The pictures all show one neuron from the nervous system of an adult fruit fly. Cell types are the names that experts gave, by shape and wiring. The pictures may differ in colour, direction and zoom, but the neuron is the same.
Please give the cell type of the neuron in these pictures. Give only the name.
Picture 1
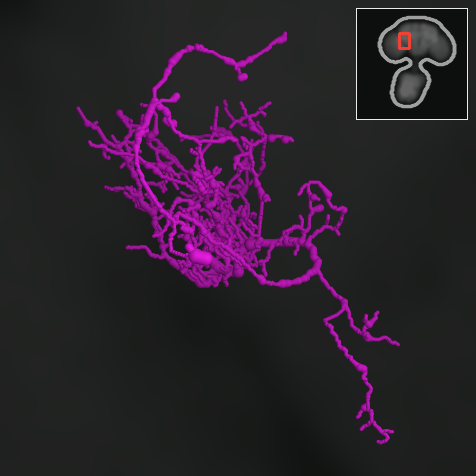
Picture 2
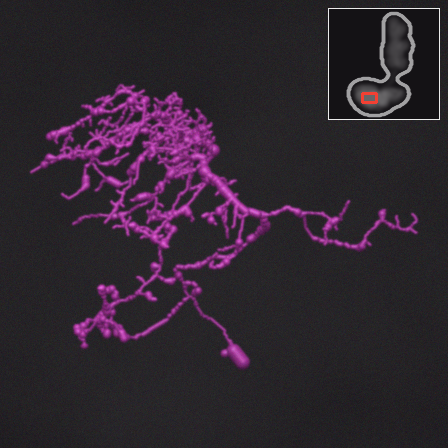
CB0813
